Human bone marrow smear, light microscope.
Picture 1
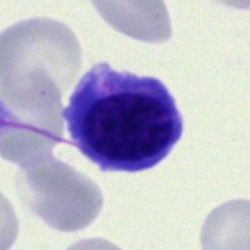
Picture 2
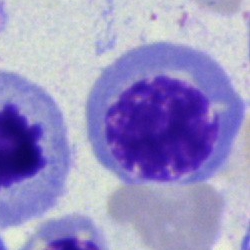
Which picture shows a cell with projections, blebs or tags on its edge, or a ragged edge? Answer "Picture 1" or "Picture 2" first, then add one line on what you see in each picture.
Picture 1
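What picture 1 shows: The cell outline is roughly round but ragged and irregular along the upper left edge.
What picture 2 shows: The cell outline is round with a smooth edge.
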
